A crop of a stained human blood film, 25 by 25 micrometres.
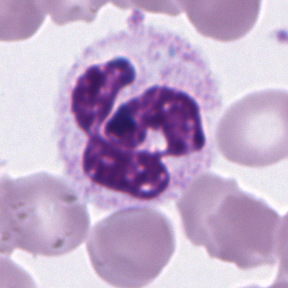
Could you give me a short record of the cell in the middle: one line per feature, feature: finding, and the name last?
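Nucleoli: none visible in the nucleus.
Cytoplasm: pale pinkish-lilac, then.
Granules: fine, lilac-pink, scattered throughout the cytoplasm.
Vacuoles: none that I see.
Name: segmented neutrophil.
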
